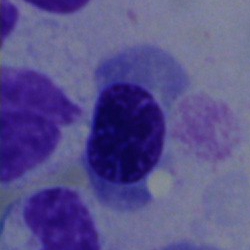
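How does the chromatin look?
Dense and dark purple, as far as I can tell, with a few fine paler streaks running through it.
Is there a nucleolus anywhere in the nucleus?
I can't find one; no nucleolus is visible.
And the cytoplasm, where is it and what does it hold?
Most of it lies above the nucleus, and I see no granules in it.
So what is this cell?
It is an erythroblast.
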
